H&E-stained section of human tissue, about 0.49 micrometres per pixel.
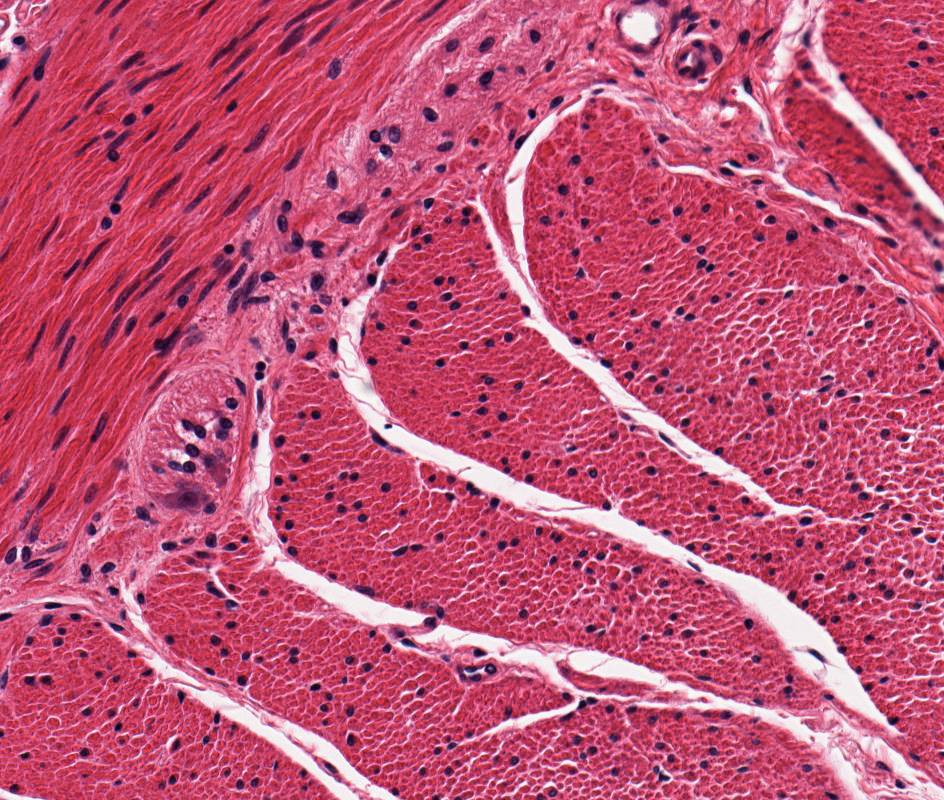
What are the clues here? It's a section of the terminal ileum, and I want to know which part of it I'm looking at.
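Looking across, this is smooth muscle: a lengthwise band crosses the upper left corner, and most of the rest is cut in cross-section. The cross-cut profiles are small, pink and polygonal, each with at most one round, dark nucleus, and I see no cross-striations.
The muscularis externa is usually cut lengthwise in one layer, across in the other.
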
